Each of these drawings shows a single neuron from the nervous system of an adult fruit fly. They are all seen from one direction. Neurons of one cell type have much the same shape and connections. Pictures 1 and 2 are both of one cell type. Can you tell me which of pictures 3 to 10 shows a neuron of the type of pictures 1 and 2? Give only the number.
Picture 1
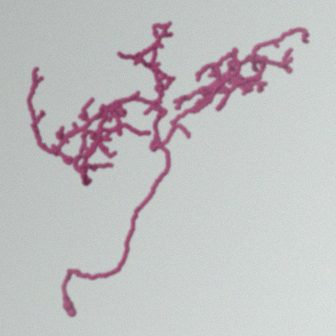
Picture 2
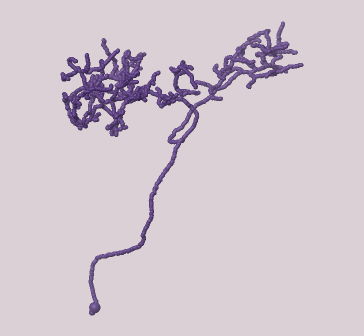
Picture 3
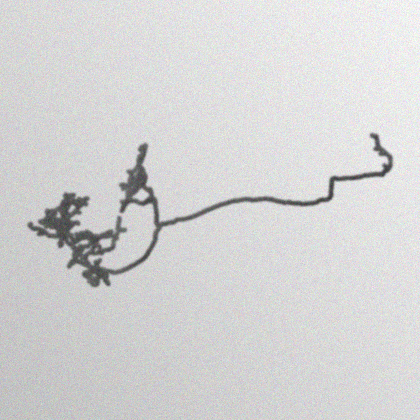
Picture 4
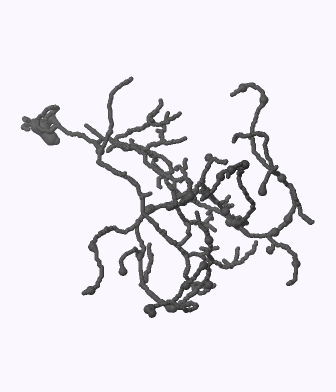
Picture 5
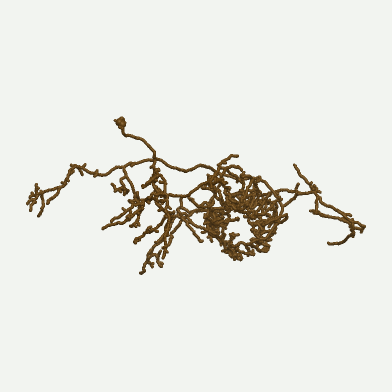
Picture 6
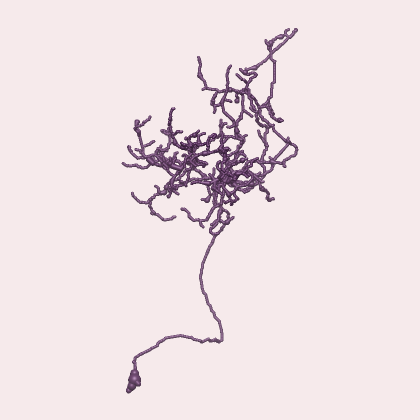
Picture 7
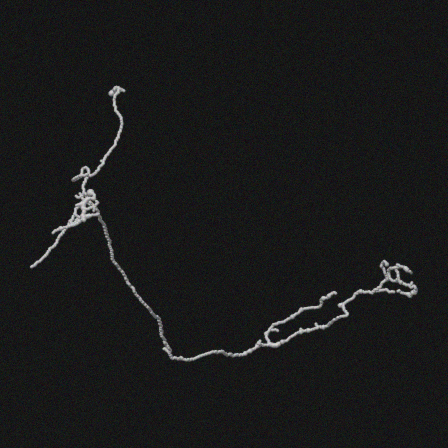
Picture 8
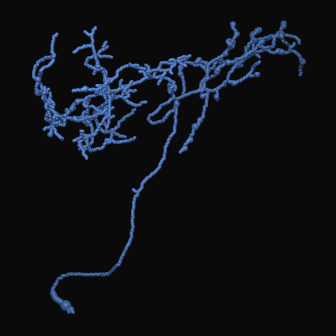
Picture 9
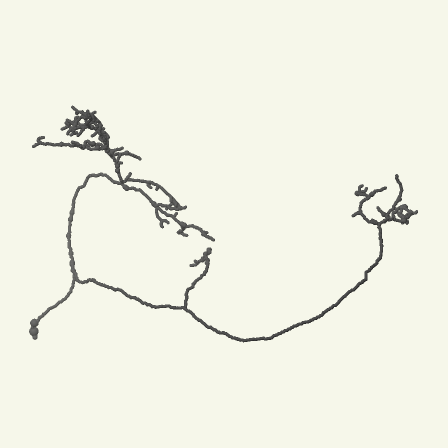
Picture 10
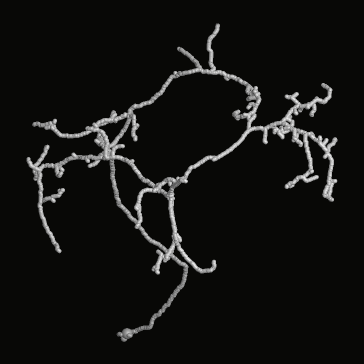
8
